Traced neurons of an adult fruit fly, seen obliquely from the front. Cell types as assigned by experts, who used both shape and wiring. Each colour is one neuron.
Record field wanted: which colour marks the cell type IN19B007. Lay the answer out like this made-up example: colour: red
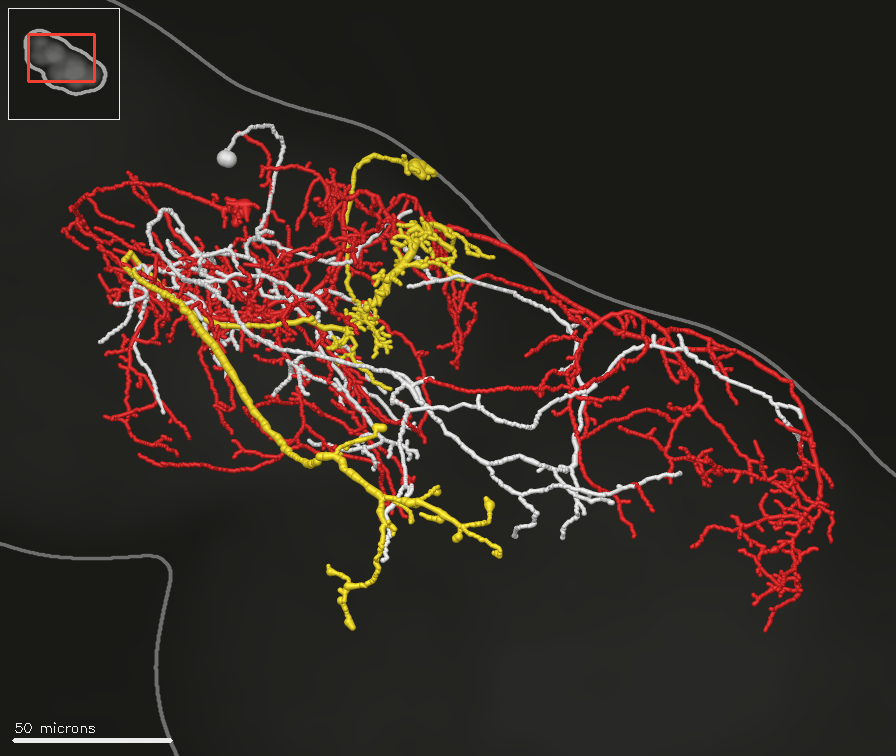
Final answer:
colour: red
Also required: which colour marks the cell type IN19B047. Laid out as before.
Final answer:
colour: white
